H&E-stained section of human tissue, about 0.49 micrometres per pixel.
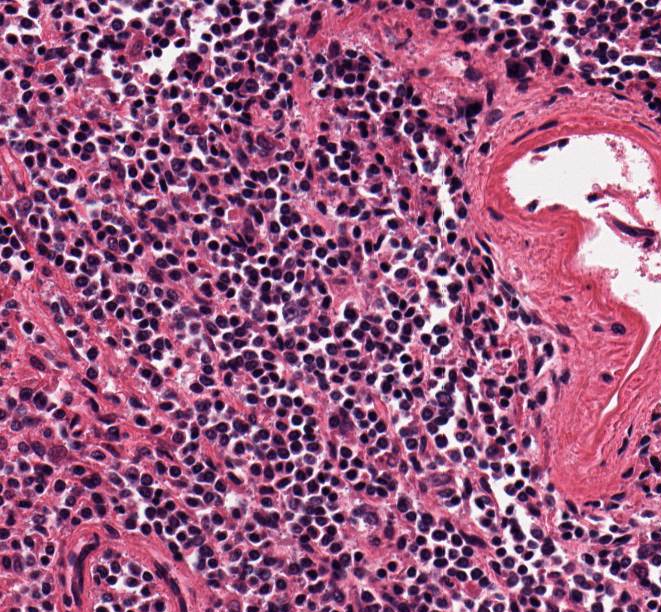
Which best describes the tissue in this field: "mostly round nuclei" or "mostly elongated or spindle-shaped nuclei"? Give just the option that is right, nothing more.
Mostly round nuclei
